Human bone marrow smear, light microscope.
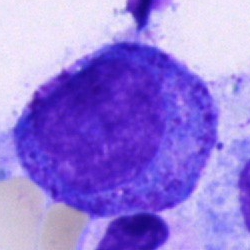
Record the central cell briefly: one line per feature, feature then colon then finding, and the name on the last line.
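Position: nucleus off-centre toward the upper left, leaving a wider band of cytoplasm on the right and below
Chromatin: finely granular, not coarsely clumped
Cytoplasm: stains blue
Granules: fine, purple, scattered through the cytoplasm
Identification: promyelocyte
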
